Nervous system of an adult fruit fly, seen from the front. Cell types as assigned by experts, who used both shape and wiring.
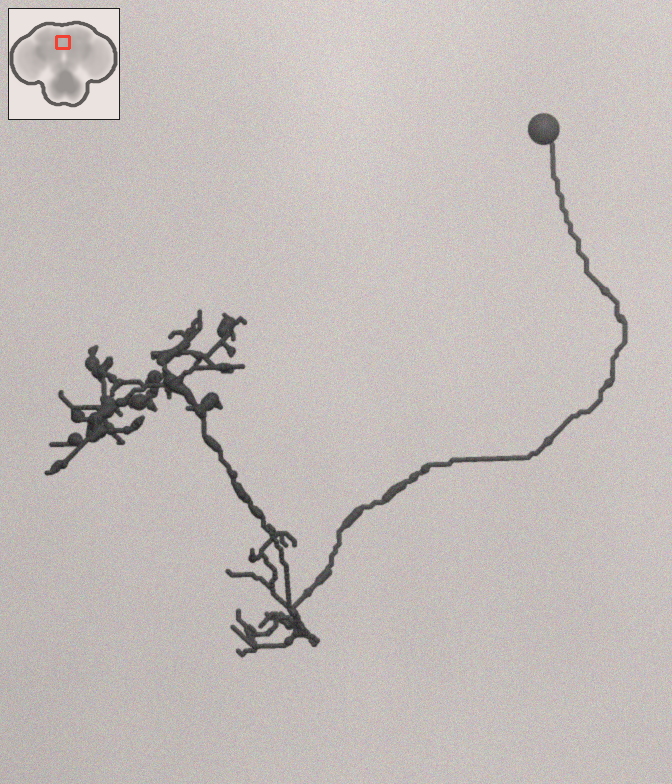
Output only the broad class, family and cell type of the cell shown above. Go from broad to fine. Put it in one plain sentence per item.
A central-brain intrinsic neuron of class CX, type vDeltaI_a.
